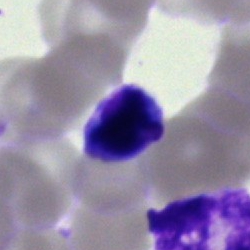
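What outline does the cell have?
Roughly oval, slightly irregular and angular.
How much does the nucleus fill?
Nearly the whole cell; chromatin dark purple, dense throughout.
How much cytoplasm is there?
Scant, at most a thin rim at the edge.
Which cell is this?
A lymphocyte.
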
